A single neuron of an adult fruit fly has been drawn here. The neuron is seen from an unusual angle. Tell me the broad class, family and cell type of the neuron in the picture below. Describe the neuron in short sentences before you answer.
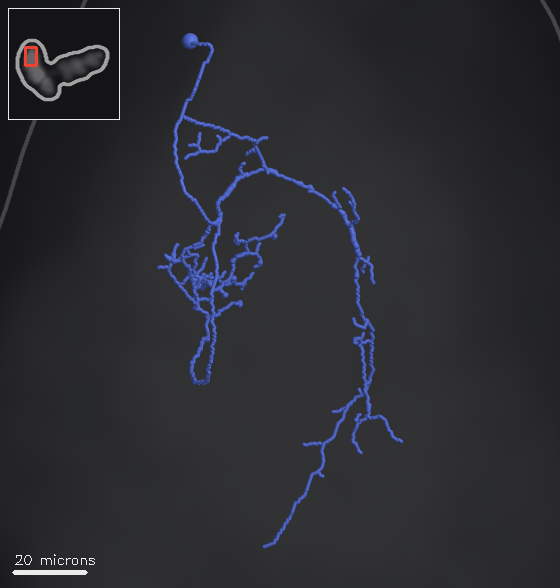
It is in the brain and does not reach the nerve cord. By the scale bar it is about 140 microns tall in this view. The picture shows dozens of branch ends. It is a central-brain intrinsic neuron. Its family is hemilineage SLPal1. Its cell type is CB4137.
